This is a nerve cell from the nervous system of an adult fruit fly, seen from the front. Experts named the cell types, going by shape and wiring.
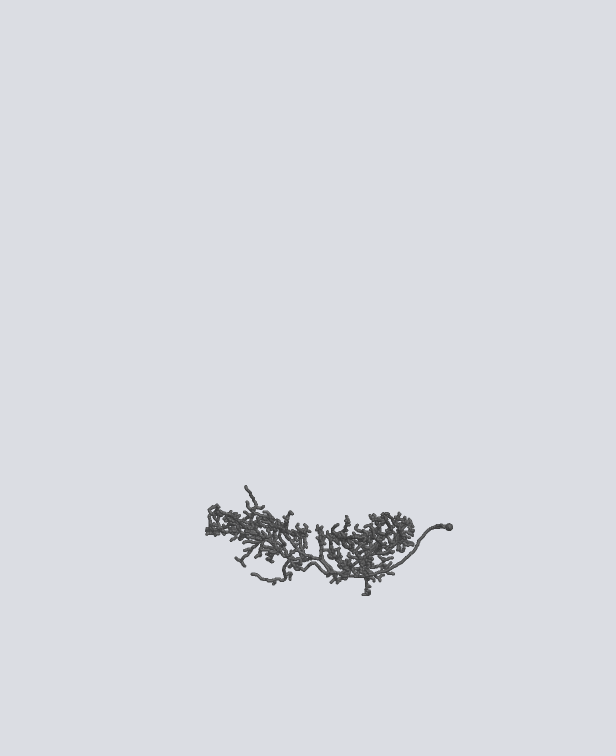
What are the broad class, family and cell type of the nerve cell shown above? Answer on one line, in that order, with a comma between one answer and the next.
central-brain intrinsic neuron, hemilineage MD_SA1, GNG059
